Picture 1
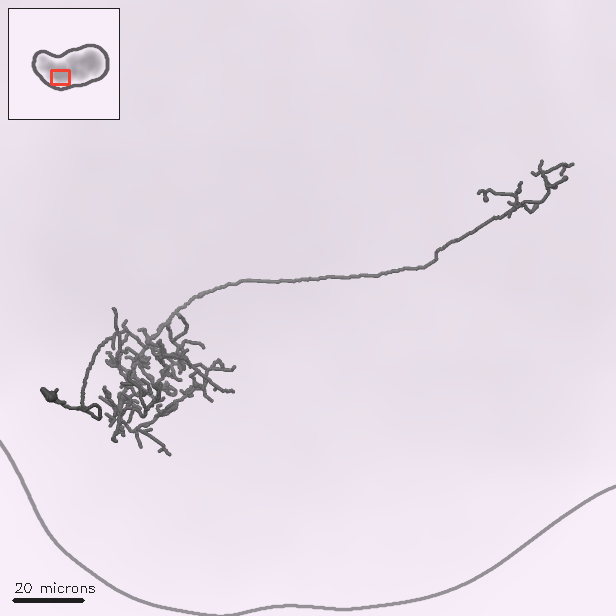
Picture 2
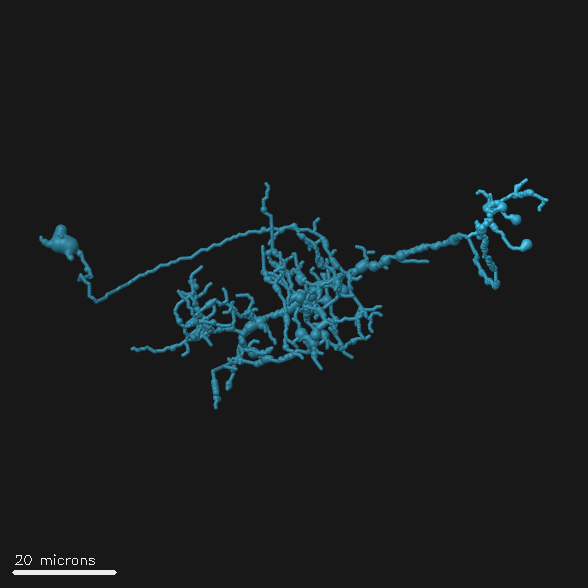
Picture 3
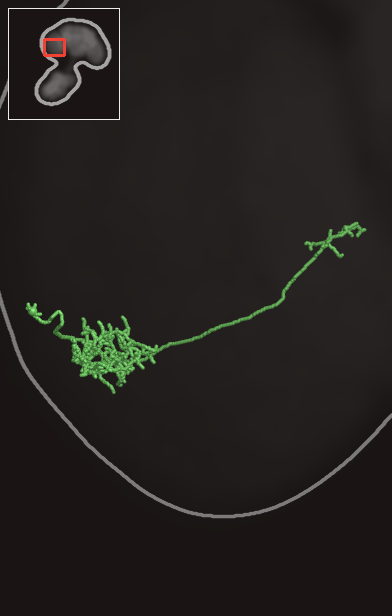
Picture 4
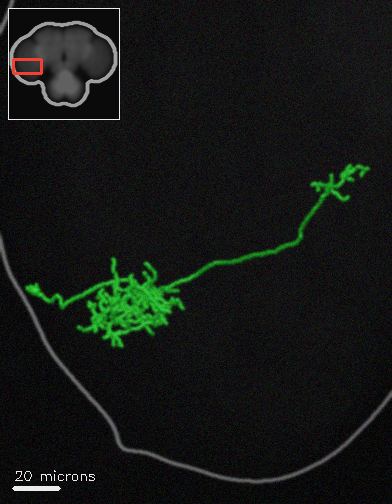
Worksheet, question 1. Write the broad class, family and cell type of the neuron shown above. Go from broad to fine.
optic-lobe intrinsic neuron; Tm; Tm26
